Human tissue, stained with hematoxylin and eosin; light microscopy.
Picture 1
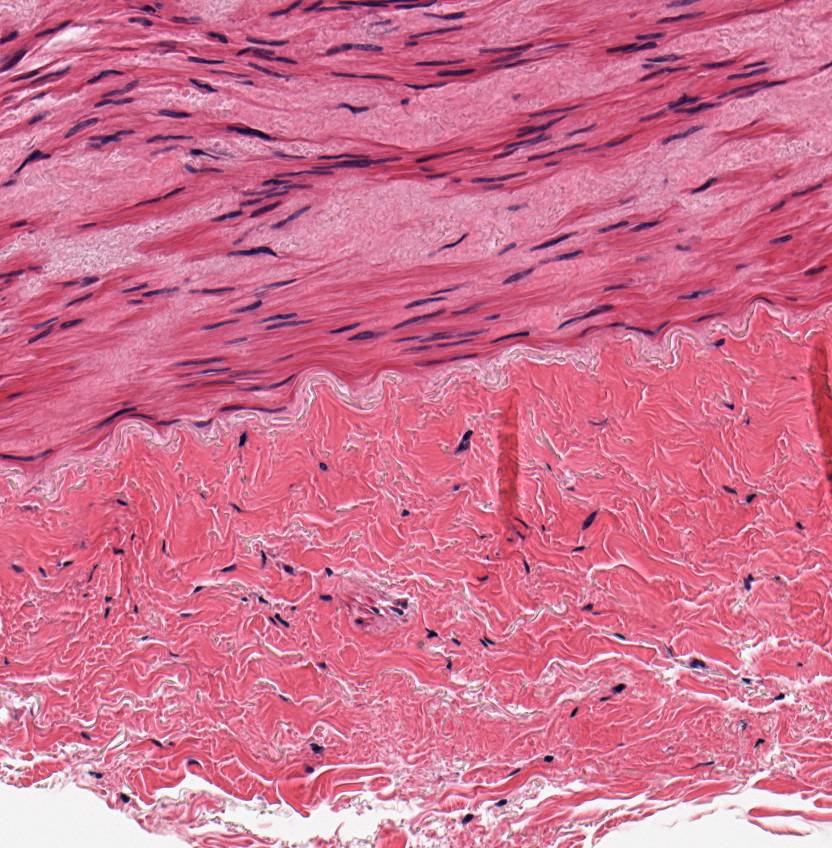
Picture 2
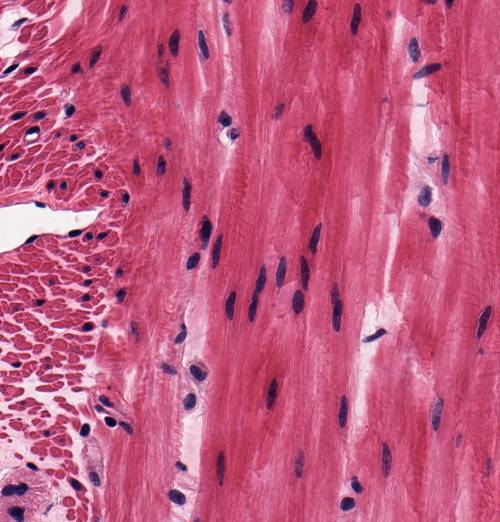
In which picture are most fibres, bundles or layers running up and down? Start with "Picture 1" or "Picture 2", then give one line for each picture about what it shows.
Picture 2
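What picture 1 shows: The smooth muscle cells in the upper layer run roughly horizontally across the field.
What picture 2 shows: The lengthwise fibres run roughly from top to bottom of the field.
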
